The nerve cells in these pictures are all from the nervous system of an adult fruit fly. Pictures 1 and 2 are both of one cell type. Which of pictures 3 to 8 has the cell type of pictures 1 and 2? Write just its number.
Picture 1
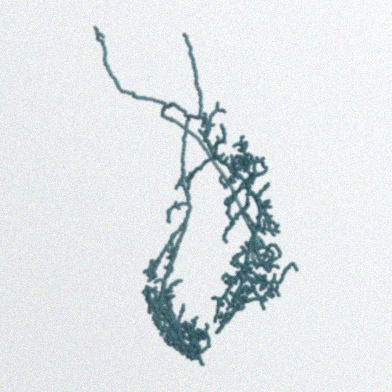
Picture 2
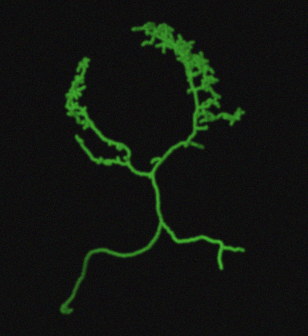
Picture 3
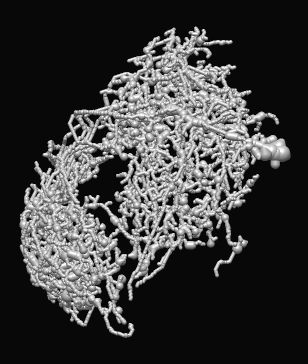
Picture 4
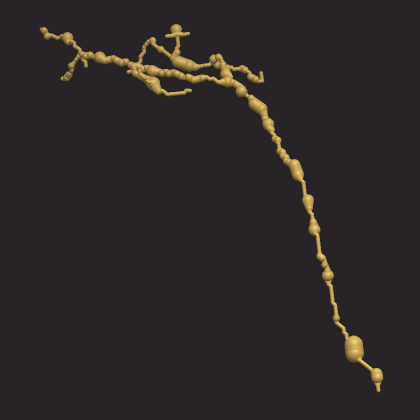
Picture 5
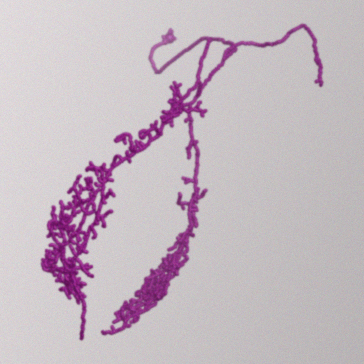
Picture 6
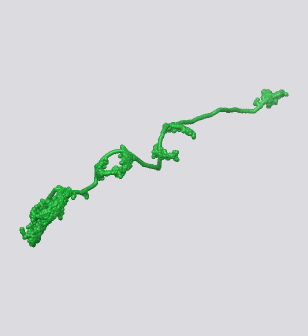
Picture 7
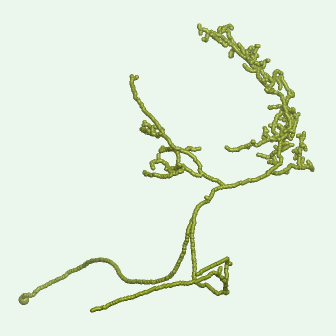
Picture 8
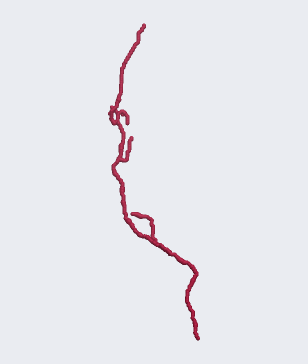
5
